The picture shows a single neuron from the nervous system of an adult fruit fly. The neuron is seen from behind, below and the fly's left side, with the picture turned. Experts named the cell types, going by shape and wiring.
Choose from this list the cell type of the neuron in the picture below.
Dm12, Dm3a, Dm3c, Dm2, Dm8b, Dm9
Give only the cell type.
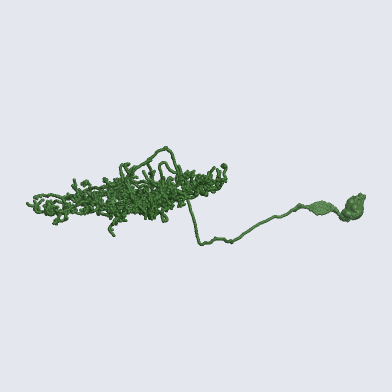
Dm12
